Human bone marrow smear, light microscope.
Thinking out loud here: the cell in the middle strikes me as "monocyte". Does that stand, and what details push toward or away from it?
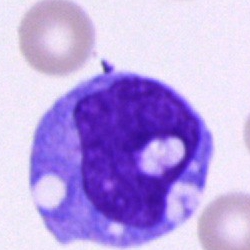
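Monocyte fits; hairy cell does not. Several clear round vacuoles lie in the blue cytoplasm, and a cluster of them overlies the right part of the nucleus, in favour of monocyte.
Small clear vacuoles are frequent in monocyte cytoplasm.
A small dark projection sticks out from the top edge of the cell, not from around the cell, which is against hairy cell.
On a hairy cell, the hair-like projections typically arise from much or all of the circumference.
Large nucleus off-centre toward the right; chromatin dense, dark purple.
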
